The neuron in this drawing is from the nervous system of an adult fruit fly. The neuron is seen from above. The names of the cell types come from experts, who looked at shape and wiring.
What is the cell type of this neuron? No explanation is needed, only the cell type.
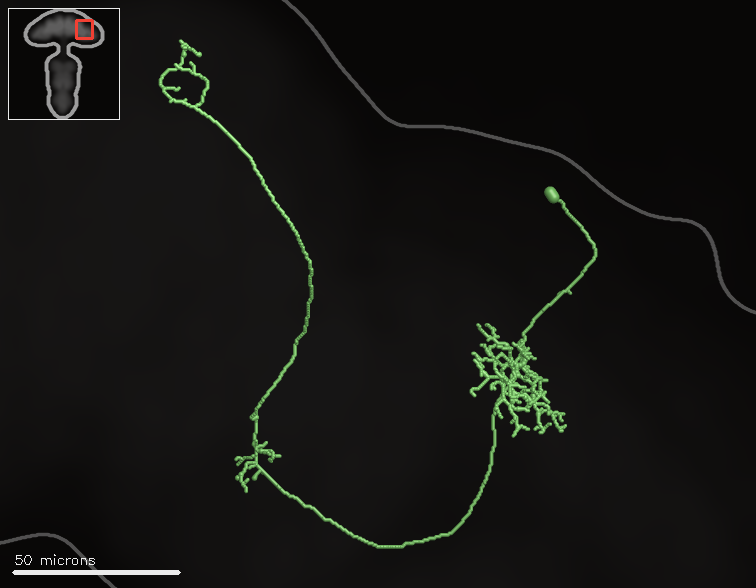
MeTu4a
